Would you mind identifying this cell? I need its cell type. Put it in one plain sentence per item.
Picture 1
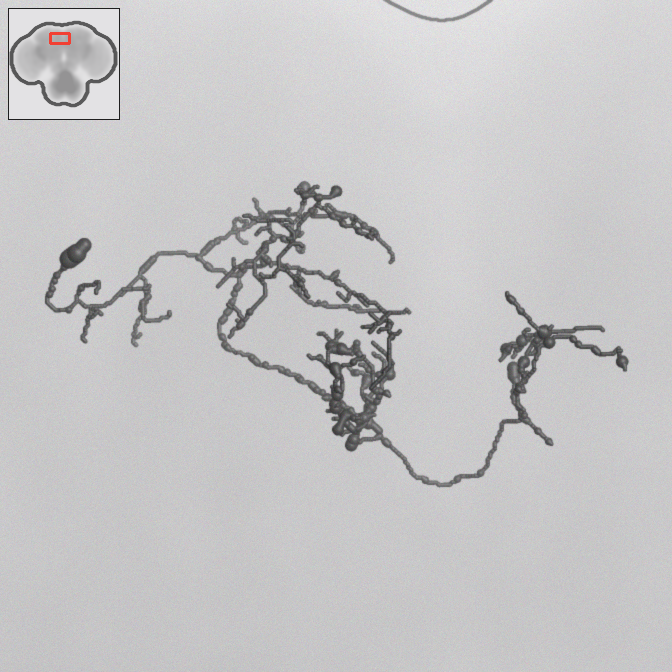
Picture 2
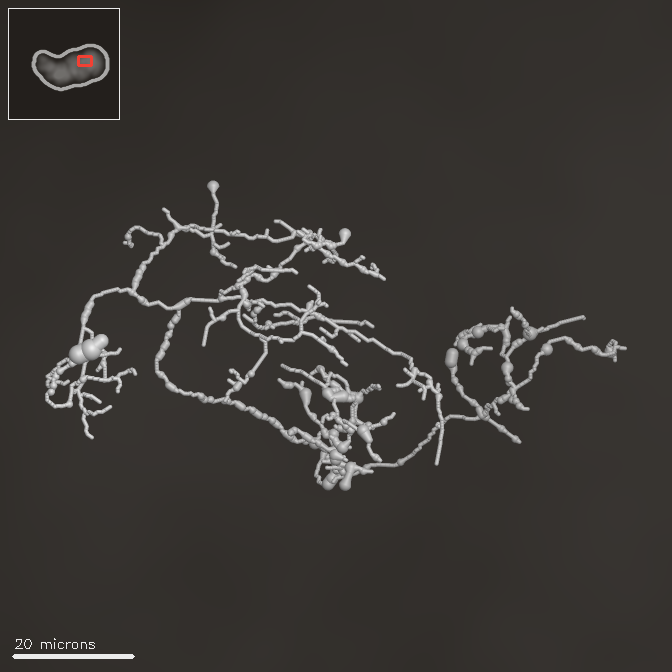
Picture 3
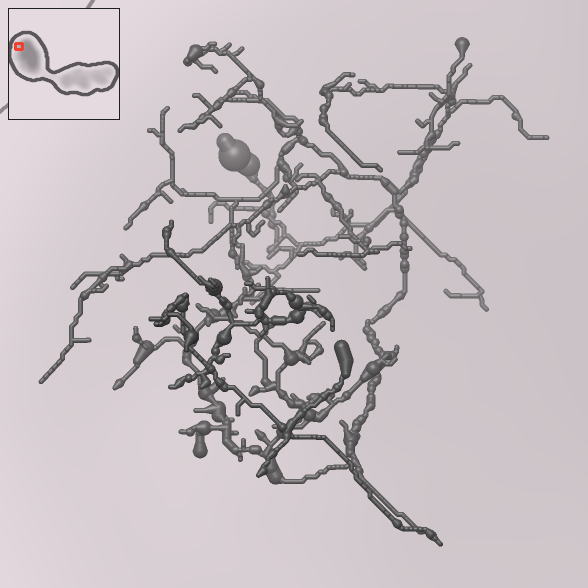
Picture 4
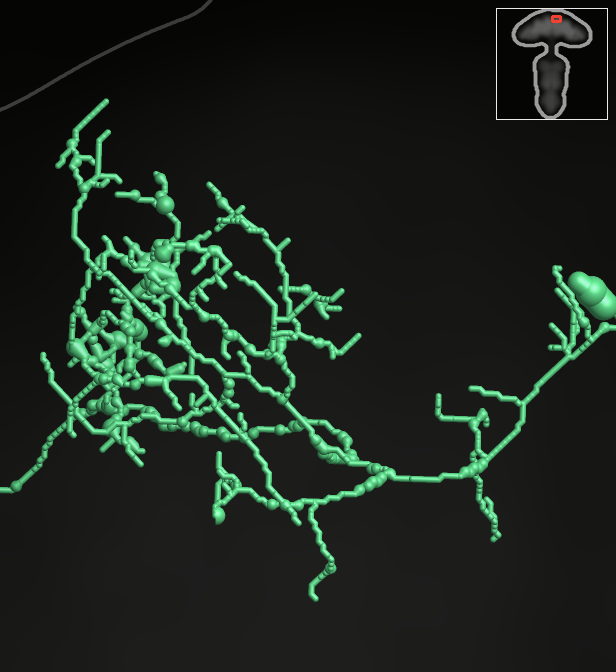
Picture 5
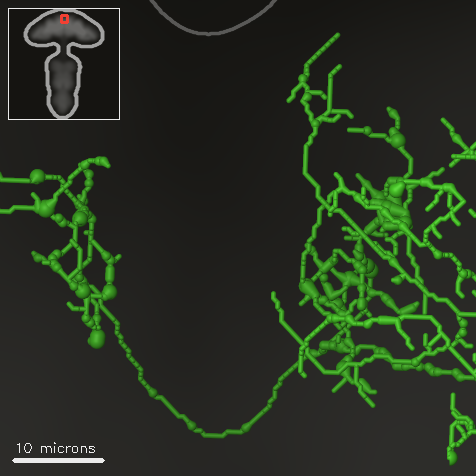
The cell type is PAM08.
